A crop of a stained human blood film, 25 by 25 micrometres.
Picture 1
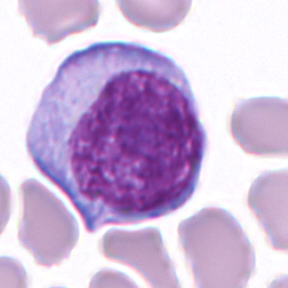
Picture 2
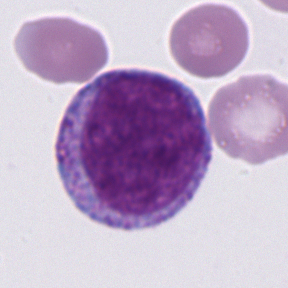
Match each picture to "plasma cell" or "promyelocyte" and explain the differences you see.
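Of the two cells, the plasma cell appears in picture 1 and the promyelocyte in picture 2. Each has a round nucleus, with no notch or lobes in the plasma cell and no indentation in the promyelocyte, and in each the nucleus measures about 12 micrometres across. Neither cell shows vacuoles in its cytoplasm. The promyelocyte is about 14 micrometres across, and its nucleus fills about 70% of the cell's area. Fine purple granules are scattered through its cytoplasm.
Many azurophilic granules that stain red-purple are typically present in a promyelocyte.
The plasma cell instead has a wide crescent of cytoplasm, lying mostly on the upper-left side of the nucleus, pale blue and turning a deeper blue at the cell edge. Its chromatin is purple and patchy, with small darker clumps between paler spaces, and its smooth, roughly round outline has a small pointed corner at the lower left. Red cells lie close above the promyelocyte and to its right.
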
